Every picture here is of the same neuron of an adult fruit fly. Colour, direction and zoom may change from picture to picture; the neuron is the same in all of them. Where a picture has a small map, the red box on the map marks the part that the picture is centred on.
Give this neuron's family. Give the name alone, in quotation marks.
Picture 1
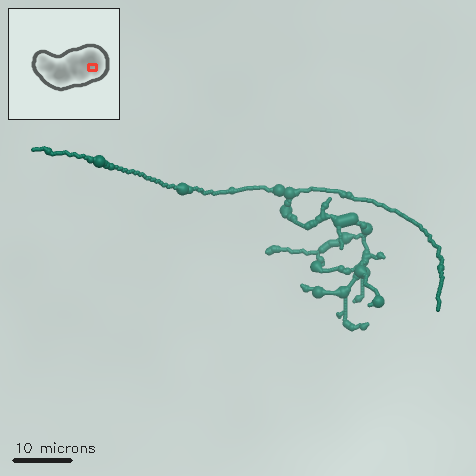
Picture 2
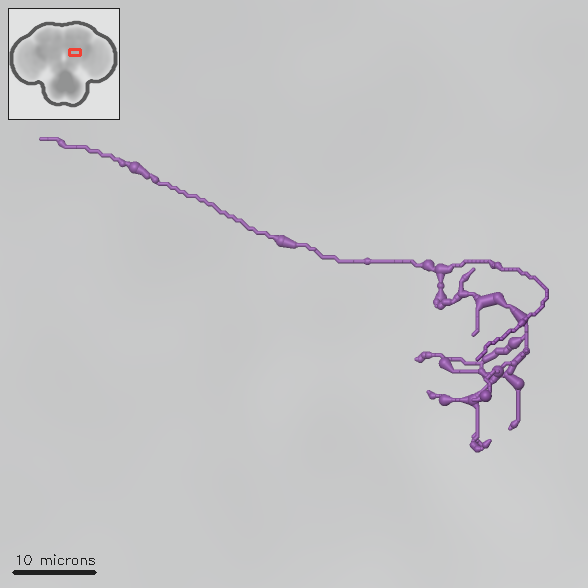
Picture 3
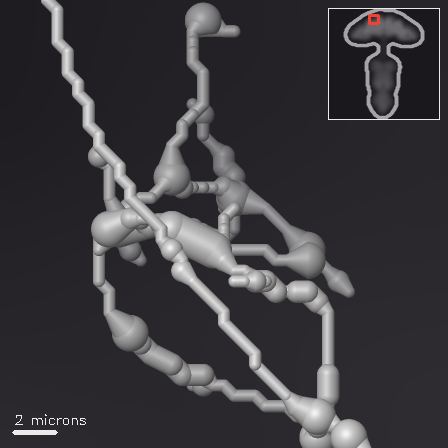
"class olfactory"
